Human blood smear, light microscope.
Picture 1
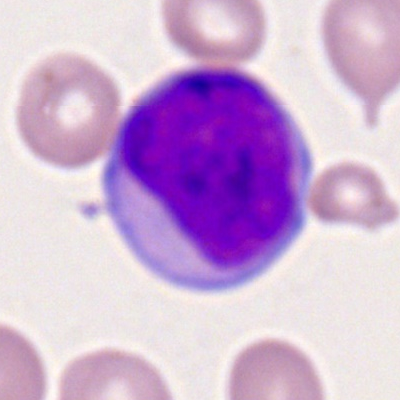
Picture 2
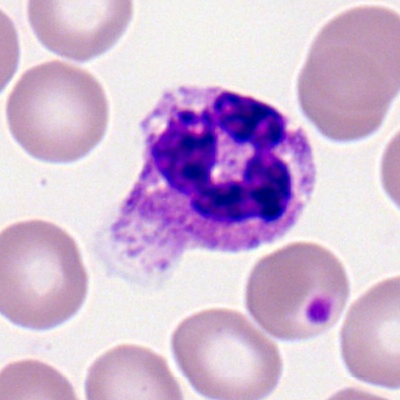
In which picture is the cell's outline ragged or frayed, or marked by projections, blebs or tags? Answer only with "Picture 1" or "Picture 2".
Picture 2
